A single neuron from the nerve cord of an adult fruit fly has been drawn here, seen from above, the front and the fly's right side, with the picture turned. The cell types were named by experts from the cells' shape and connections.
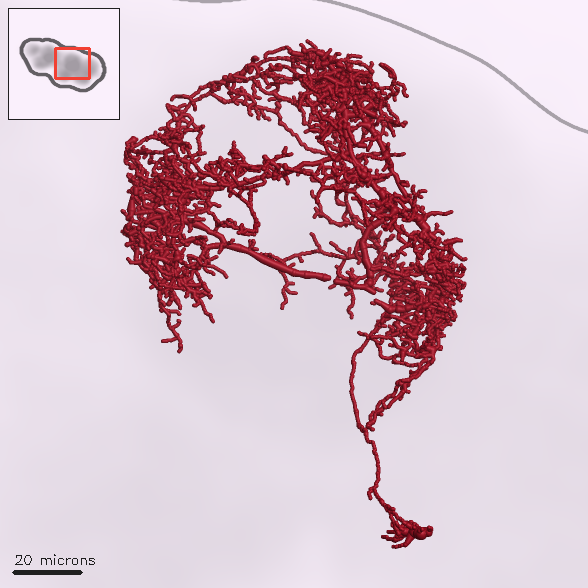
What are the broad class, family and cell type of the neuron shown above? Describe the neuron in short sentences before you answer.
From top to bottom in the picture it spans about 150 microns. The picture shows more than a hundred branch ends. Its broad class is nerve-cord intrinsic neuron. The family is hemilineage 13B. It is of cell type IN13B001.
